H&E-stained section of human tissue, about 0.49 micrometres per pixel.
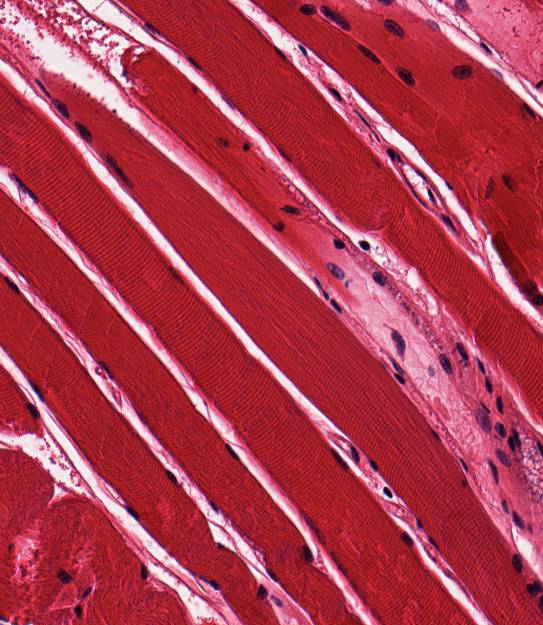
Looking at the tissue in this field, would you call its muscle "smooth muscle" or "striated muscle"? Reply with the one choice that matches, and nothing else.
Striated muscle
